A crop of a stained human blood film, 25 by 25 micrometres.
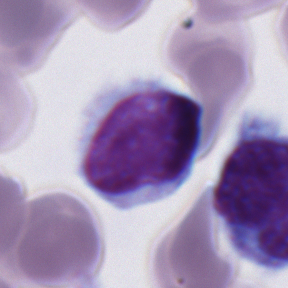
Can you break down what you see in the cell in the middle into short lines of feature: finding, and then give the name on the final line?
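Nucleus: fills most of the cell
Chromatin: dense, dark purple
Granules: none seen in the cytoplasm
Margin: frayed and ragged at the upper left
Name: typical lymphocyte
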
